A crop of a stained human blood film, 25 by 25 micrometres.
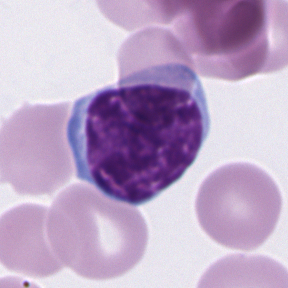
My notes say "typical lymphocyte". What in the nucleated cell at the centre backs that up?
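Taking this as a typical lymphocyte, I start with the cytoplasm, which is pale blue.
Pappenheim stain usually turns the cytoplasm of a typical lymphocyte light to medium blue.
The pale blue here goes along with that. The cytoplasm forms only a narrow rim, and it is thinnest along the lower right edge of the cell. The chromatin is dark purple and coarsely clumped, with paler streaks running between the clumps. The outline of the cell is smooth, with no projections from its surface. The nucleus takes up about 70% of the cell's area.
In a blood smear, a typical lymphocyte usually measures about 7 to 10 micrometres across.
Here the nucleus alone is about 11 micrometres across, so size is the one thing that does not go with the name.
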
